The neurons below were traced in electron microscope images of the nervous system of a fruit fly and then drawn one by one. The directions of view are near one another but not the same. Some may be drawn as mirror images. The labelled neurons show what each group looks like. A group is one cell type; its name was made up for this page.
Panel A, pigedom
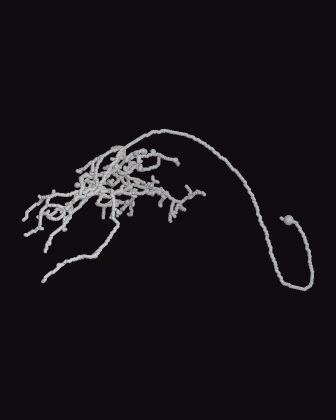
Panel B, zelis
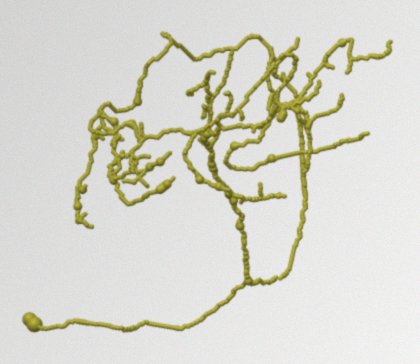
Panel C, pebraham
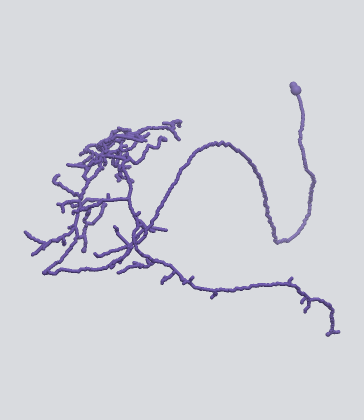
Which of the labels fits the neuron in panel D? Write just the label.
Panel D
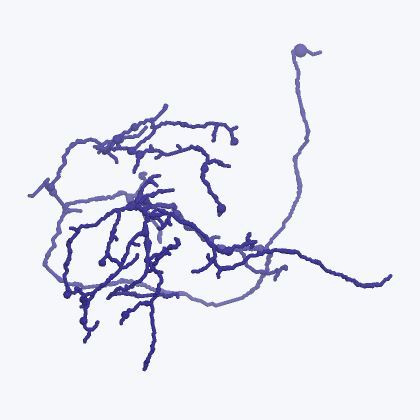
zelis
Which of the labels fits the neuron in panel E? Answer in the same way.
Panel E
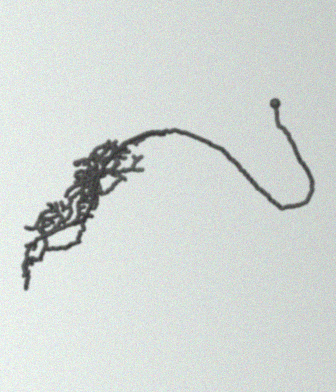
pebraham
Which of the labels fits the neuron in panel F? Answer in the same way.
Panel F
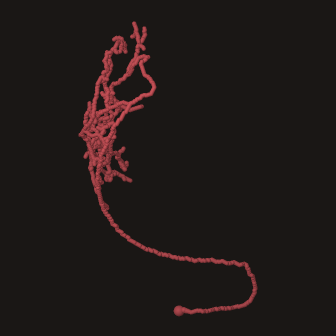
pebraham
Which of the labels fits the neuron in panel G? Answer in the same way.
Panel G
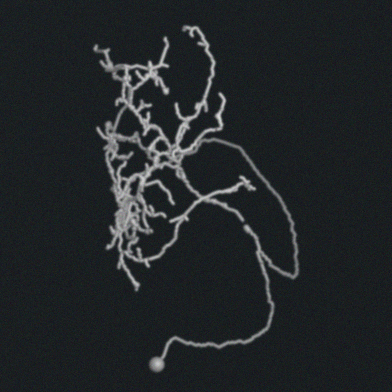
zelis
